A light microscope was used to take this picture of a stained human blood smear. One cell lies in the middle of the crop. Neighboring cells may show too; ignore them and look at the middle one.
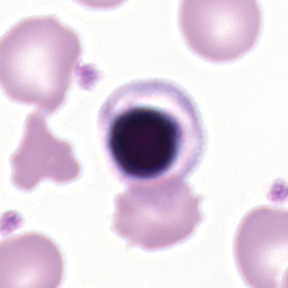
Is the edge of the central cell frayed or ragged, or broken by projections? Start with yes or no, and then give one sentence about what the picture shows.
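No. The cell has a round outline with a smooth edge.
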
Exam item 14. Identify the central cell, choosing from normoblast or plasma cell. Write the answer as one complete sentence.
Within this crop, a normoblast occupies the central position.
